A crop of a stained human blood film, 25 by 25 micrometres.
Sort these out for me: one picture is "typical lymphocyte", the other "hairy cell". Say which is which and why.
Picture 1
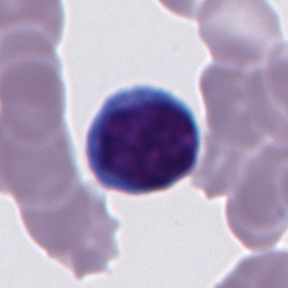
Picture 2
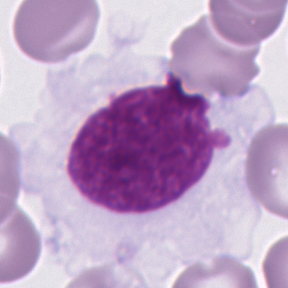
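In picture 1 you have the typical lymphocyte, and in picture 2 the hairy cell. Start with the outline: in picture 1 it is round and smooth, while in picture 2 it is irregular, with ruffled, scalloped edges.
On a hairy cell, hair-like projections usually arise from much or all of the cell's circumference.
Next, look at the cytoplasm. In picture 1 it is only a thin blue rim around the nucleus, easiest to see along the left edge, but in picture 2 it is plentiful and very pale grey-lilac, covering more area than the nucleus.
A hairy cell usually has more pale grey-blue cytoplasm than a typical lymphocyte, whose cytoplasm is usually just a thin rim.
The chromatin in picture 1 is dark purple and densely clumped, and in picture 2 a small rounded knob juts from the right edge of the nucleus. Neither nucleus shows a distinct nucleolus, and neither cytoplasm shows distinct granules.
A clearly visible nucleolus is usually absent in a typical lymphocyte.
Picture 1 has no vacuoles, and in picture 2 a red cell lies over the upper right part of the cell, reaching the nucleus.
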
